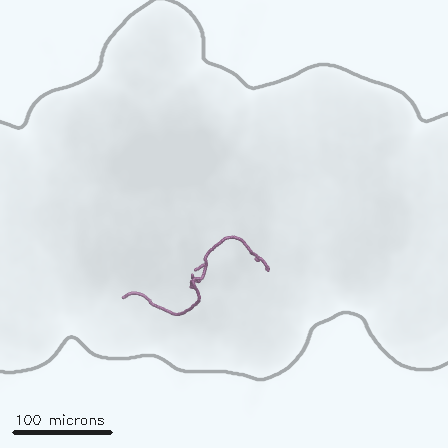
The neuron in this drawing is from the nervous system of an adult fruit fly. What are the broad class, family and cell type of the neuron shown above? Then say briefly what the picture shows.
It is a sensory neuron entering the brain. The name of its family is class olfactory. Its cell type is ORN_VM6m. No cell body is drawn. From left to right in the picture it spans about 150 microns.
